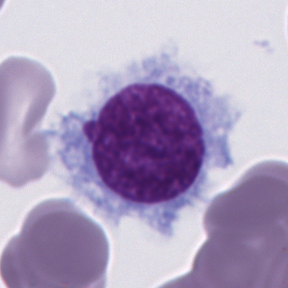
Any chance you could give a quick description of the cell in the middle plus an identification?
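Many fine hair-like projections run all around the cell, giving it a ragged outline. Pale blue cytoplasm surrounds the nucleus on every side. From the left edge of the nucleus, a small knob bulges outward. This is a hairy cell.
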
